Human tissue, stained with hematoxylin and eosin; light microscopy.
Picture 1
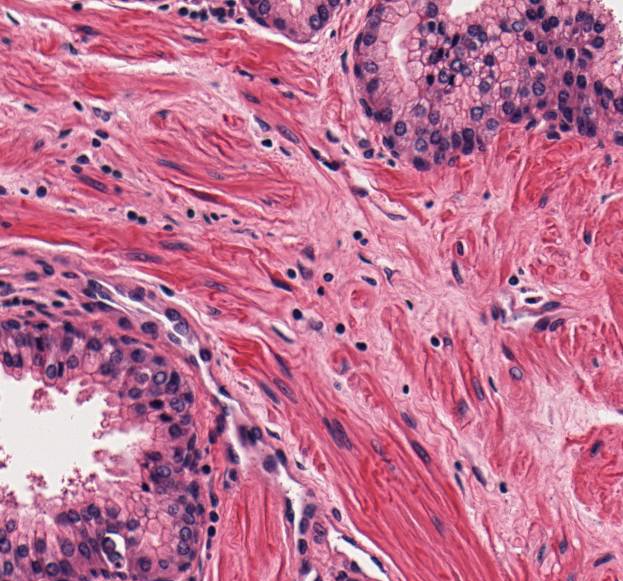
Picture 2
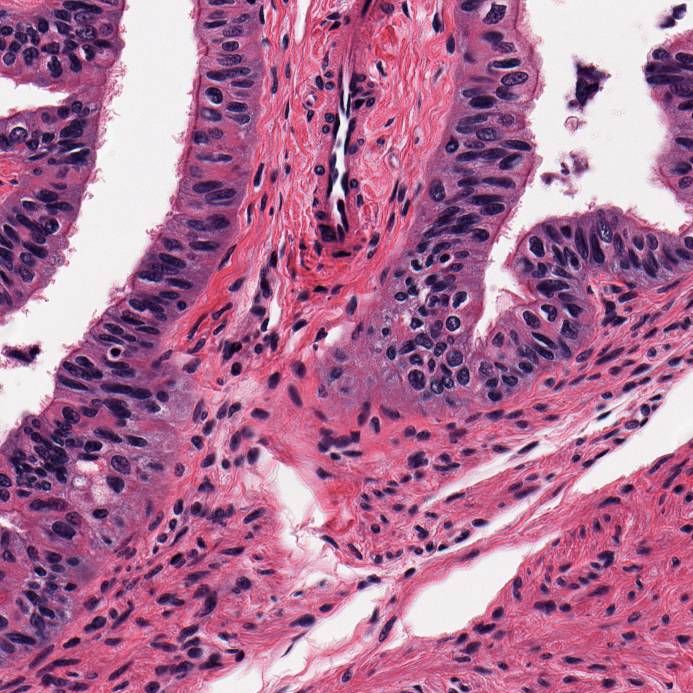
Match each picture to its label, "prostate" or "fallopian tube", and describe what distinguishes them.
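Picture 1: prostate. Picture 2: fallopian tube. Prostate: glandular epithelium upper right and lower left, split by a broad diagonal band of stroma, mostly smooth muscle bundles with pink cytoplasm and elongated nuclei. Gland lining: tall cells, pale, finely clear cytoplasm. Fallopian tube: finger-like fronds with stromal cores projecting into white lumen space at left and upper right. Lining: tall columnar epithelium, nuclei crowded, pseudostratified, mostly elongated, dark and perpendicular to the surface. Frond cores: pink collagen with scattered spindle-shaped nuclei along the fronds.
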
